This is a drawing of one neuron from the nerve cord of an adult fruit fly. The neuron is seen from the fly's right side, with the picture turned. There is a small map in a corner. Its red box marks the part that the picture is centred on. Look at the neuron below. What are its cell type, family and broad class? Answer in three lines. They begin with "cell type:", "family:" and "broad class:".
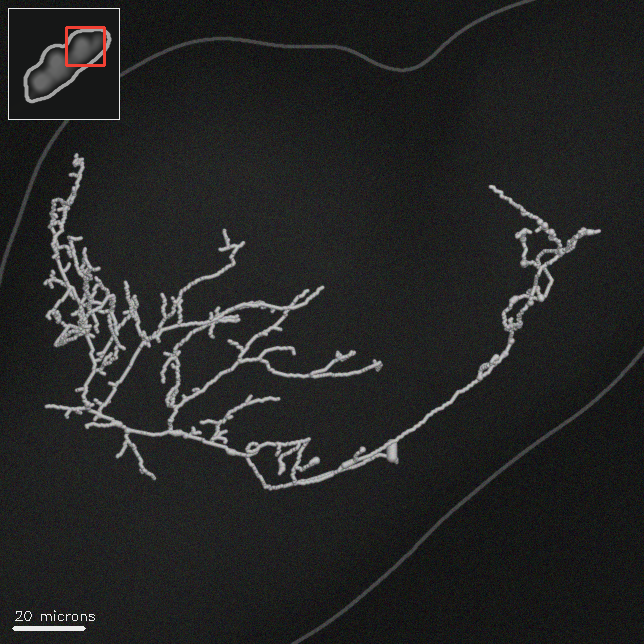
cell type: IN23B076
family: hemilineage 23B
broad class: nerve-cord intrinsic neuron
